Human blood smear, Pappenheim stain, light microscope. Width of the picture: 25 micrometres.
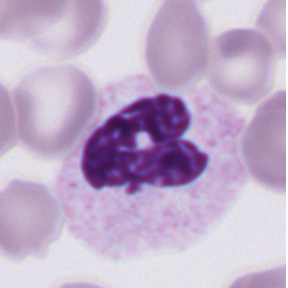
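Segmented neutrophil in a stained blood smear. Its folded nucleus, about 11 by 8 micrometres, encloses a small clear hole, and a small knob juts from its lower edge. The chromatin is coarsely clumped, and fine pink-lilac granules fill the cytoplasm.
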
